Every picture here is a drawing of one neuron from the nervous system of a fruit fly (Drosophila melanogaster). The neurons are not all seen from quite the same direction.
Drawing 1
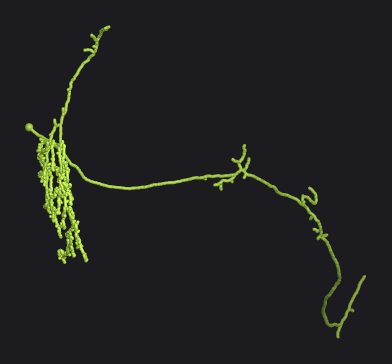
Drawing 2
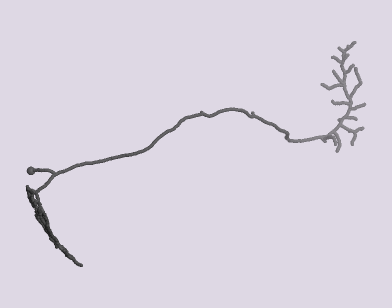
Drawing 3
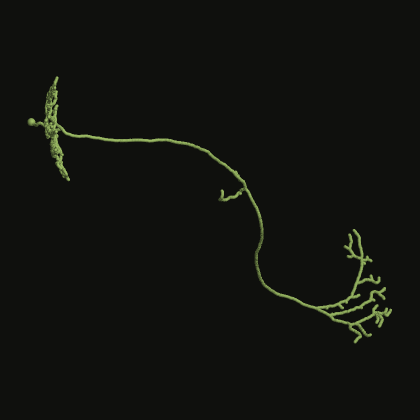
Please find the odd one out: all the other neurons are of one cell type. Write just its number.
1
